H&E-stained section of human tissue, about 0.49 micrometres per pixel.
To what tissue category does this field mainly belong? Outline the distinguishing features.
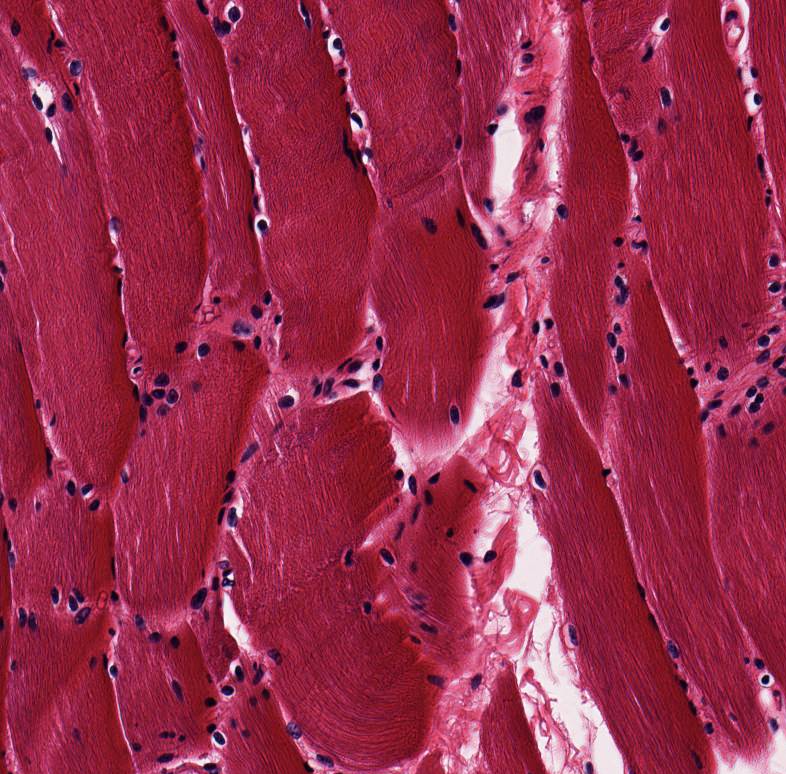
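What you have here is skeletal muscle: long fibres, roughly parallel, running mostly from top to bottom.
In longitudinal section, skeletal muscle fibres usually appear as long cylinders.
Notice the deep, even pink-red of their cytoplasm, and the fine lines running along the length of the fibres. Now the nuclei: small, dark and oval, most sitting at the edges of the fibres or between them, not in the centres.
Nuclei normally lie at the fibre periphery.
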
